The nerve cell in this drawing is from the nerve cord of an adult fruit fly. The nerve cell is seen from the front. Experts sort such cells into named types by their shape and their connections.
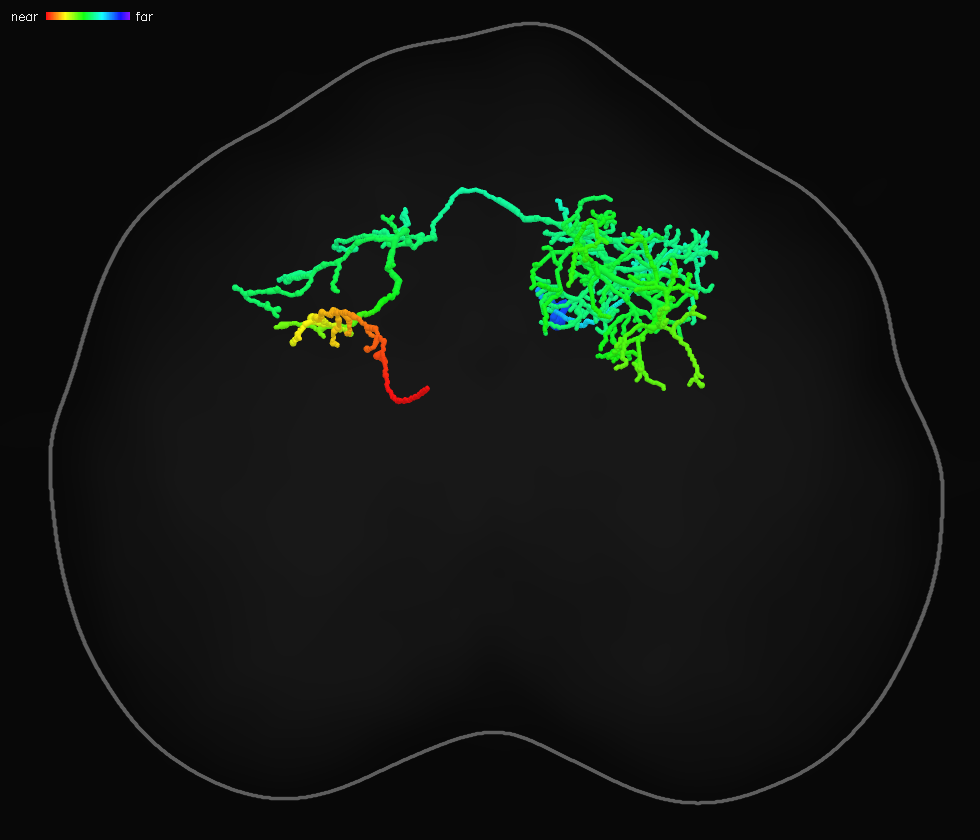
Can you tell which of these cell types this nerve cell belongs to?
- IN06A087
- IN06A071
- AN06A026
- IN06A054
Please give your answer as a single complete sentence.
It is AN06A026 that is the cell type of the nerve cell.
